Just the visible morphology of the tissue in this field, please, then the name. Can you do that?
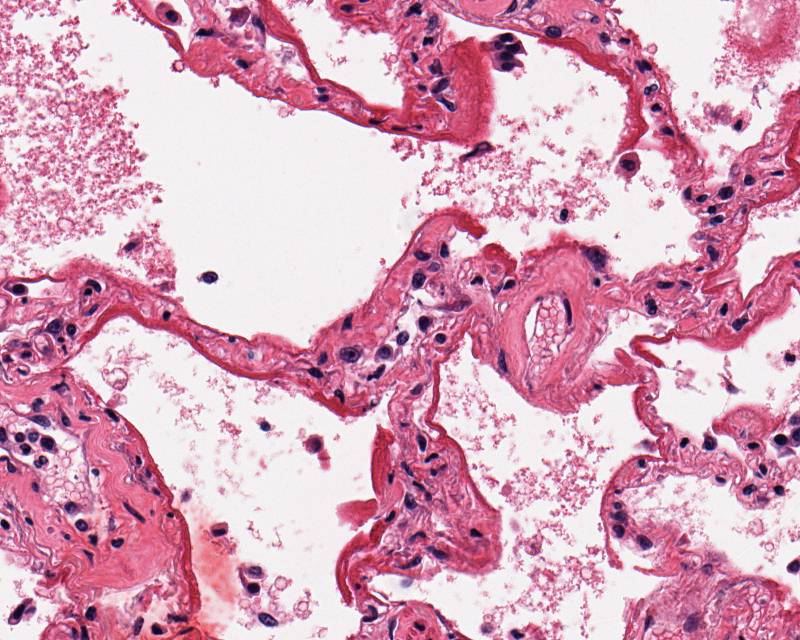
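Thin, branching pink septa divide the field into large open spaces. Some septa, notably at the lower left, are widened by wavy pink collagen. Many small, dark, oval nuclei lie along the length of the septa. A few isolated rounded nucleated cells lie free within the open spaces. The tissue is lung.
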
